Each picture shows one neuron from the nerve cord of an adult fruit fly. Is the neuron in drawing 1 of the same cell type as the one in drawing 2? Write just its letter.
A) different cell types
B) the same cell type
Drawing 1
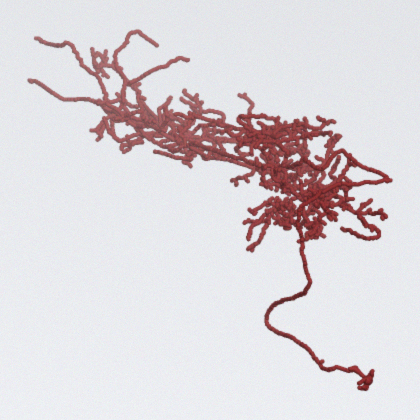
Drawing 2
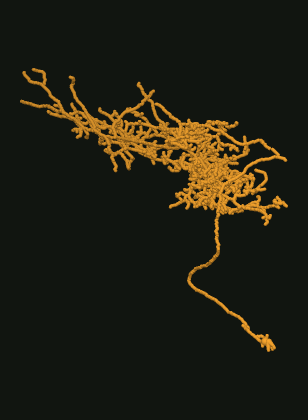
B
